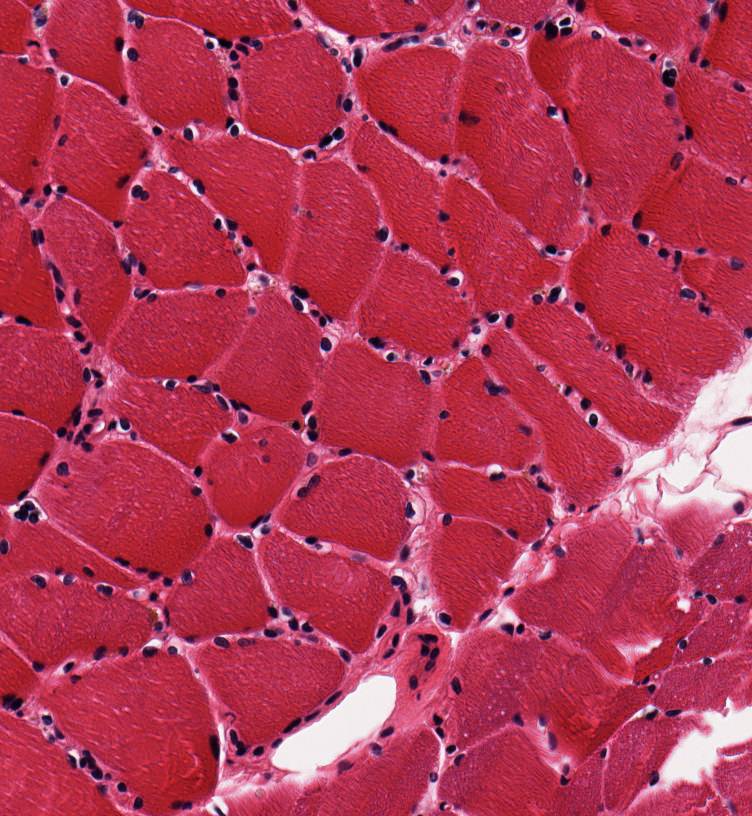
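Skeletal muscle, haematoxylin and eosin. Fibre cytoplasm deep red with eosin. Fibre nuclei small, dark, flattened or oval, mostly at the fibre edges. No fat cells among the fibres here.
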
